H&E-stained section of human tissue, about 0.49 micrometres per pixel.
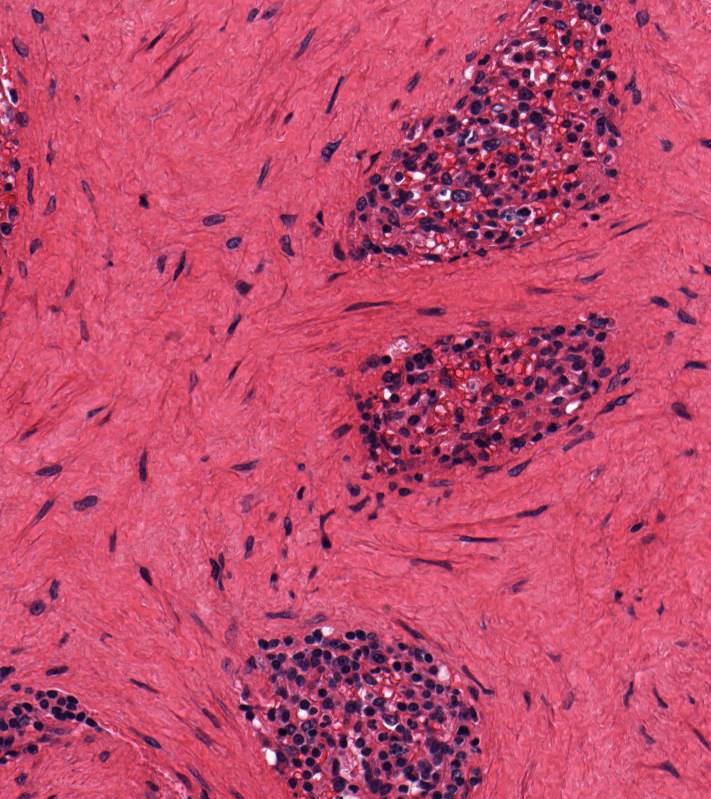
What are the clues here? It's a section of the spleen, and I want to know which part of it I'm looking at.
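That's dense connective tissue. Its stroma is densely eosinophilic and fibrillary, swirling in bundles of varying direction, with only sparse spindle cells bearing elongated dark nuclei.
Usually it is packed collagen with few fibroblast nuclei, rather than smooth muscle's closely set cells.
Rounded, sharply bounded clusters of densely packed cells lie within it, mostly right and along the bottom.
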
